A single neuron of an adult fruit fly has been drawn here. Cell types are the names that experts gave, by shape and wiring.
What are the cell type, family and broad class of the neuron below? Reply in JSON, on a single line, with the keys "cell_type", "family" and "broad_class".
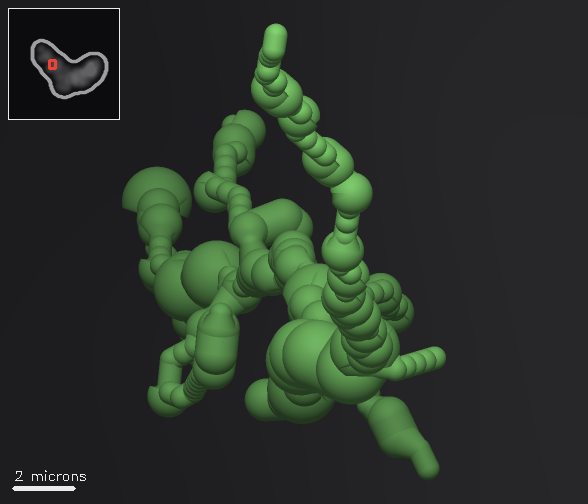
{"cell_type": "SNta37", "family": "class mechanosensory tactile", "broad_class": "sensory neuron entering the nerve cord"}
